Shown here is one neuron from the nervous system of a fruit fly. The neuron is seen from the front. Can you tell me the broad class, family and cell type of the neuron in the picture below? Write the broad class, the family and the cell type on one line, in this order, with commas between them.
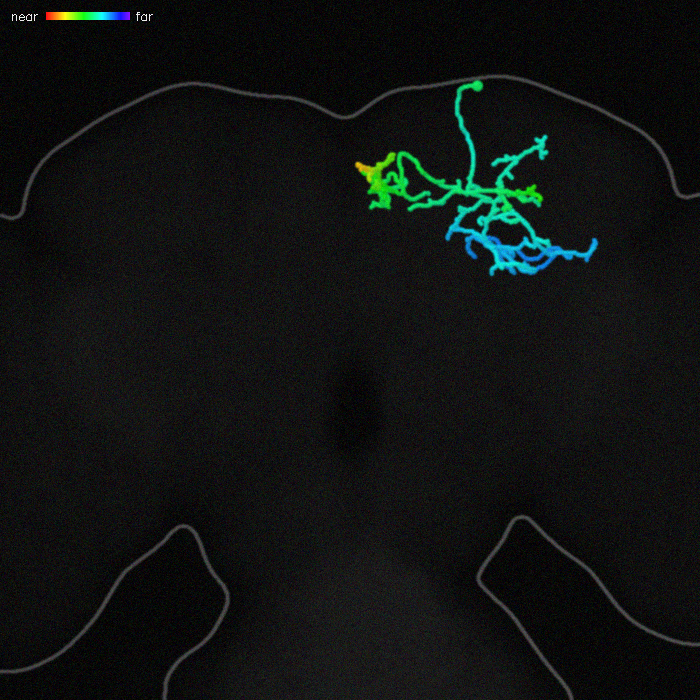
central-brain intrinsic neuron, hemilineage CLp1, SMP423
